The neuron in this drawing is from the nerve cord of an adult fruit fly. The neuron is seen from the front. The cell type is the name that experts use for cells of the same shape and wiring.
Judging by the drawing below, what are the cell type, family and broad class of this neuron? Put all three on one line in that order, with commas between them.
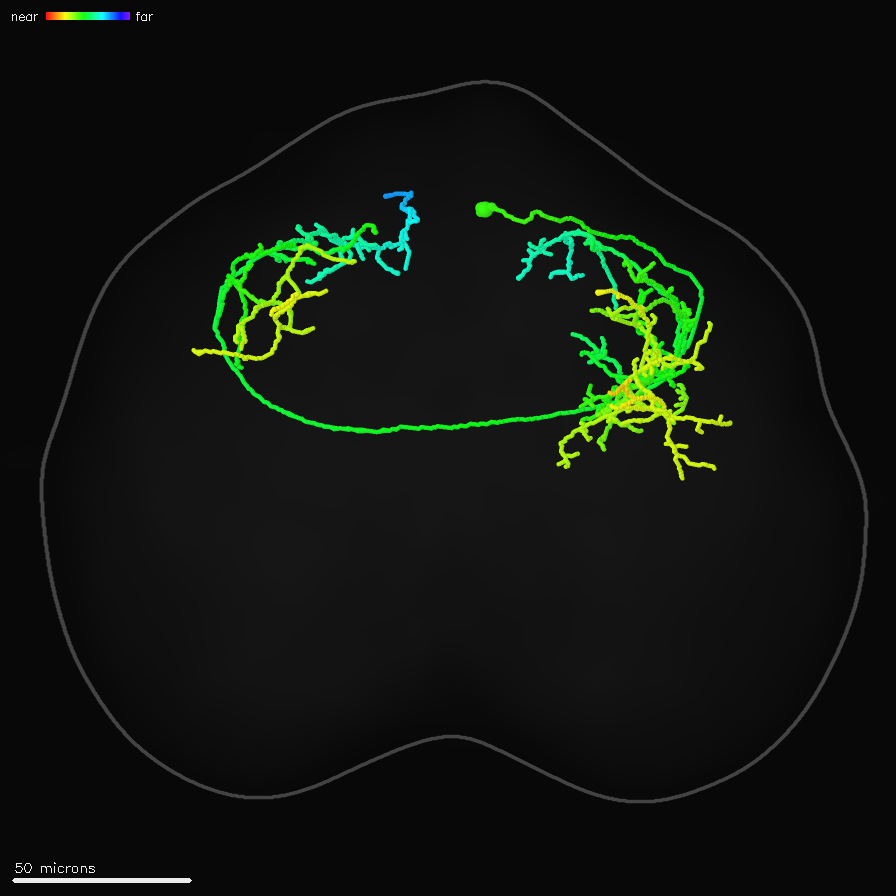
IN19B055, hemilineage 19B, nerve-cord intrinsic neuron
